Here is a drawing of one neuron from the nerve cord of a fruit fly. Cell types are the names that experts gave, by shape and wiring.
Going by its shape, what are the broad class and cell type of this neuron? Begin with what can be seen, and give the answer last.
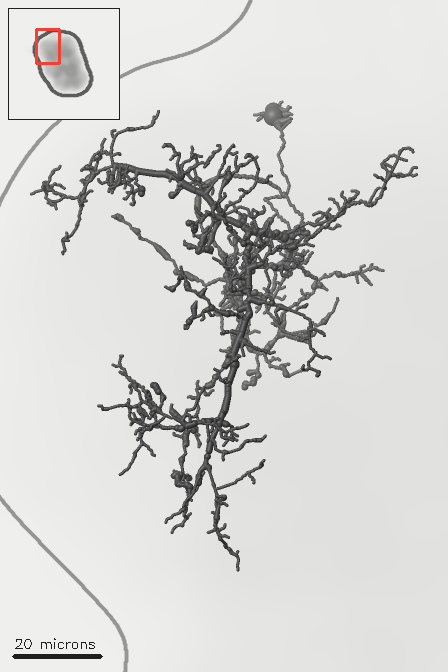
By the scale bar it is about 110 microns tall in this view. The picture shows more than a hundred branch ends. Its broad class is nerve-cord intrinsic neuron. It is of cell type INXXX468.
